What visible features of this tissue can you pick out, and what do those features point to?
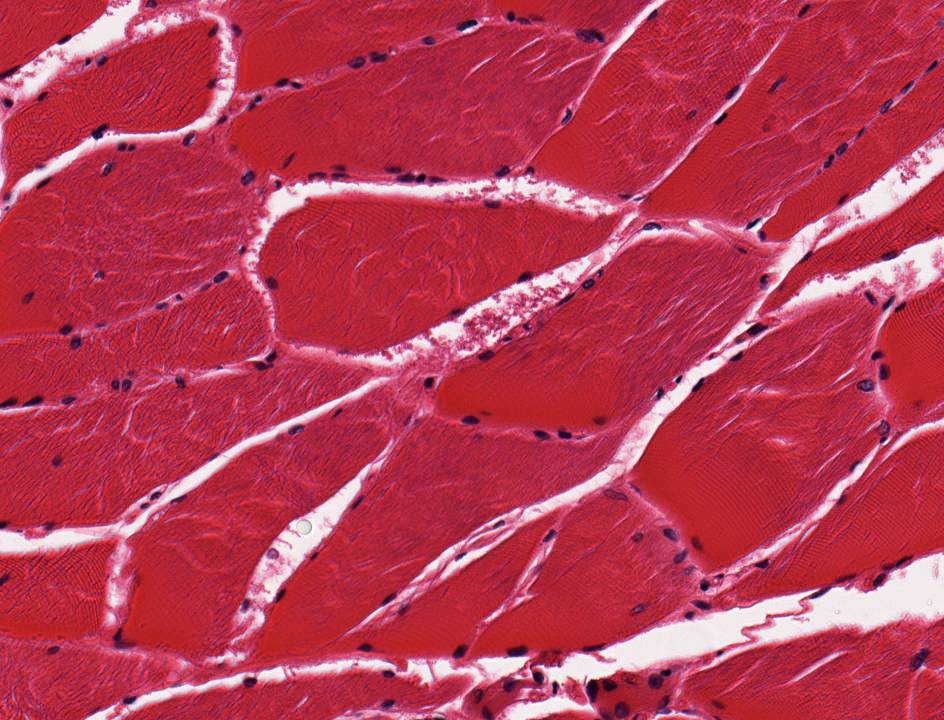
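Look first at the nuclei: they sit at the edges of the fibres, not in their centres. The fibre cytoplasm takes up eosin as a deep, even red. Between the fibres there are only thin strands of connective tissue, and no fat cells appear anywhere in the field. This is skeletal muscle.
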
